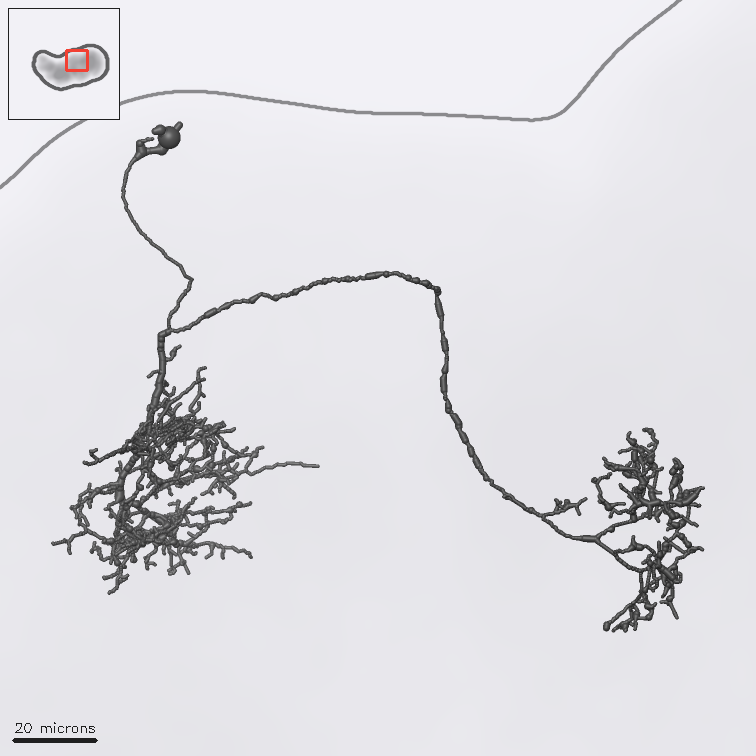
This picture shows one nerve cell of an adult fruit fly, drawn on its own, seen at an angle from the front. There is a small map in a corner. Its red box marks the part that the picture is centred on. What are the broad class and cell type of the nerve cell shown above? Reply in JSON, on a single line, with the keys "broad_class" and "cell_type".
{"broad_class": "central-brain intrinsic neuron", "cell_type": "CL129"}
